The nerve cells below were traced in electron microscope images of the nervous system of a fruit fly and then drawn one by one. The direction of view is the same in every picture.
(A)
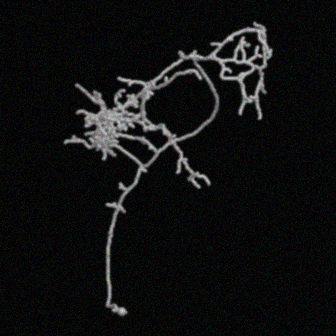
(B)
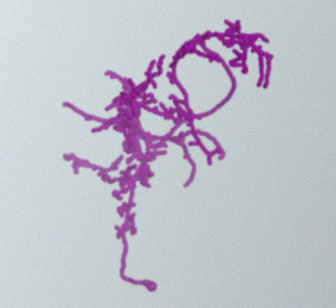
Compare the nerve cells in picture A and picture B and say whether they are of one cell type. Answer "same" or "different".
different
